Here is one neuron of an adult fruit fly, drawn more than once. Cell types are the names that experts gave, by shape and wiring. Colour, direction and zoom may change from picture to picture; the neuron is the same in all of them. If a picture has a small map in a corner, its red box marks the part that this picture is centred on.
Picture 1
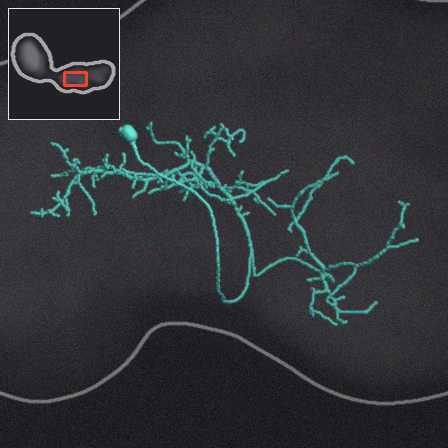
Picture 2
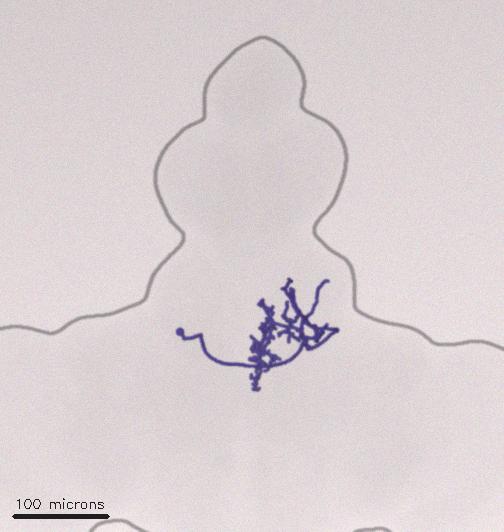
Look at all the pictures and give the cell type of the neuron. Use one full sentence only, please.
With respect to cell type, this neuron is IN01A050.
